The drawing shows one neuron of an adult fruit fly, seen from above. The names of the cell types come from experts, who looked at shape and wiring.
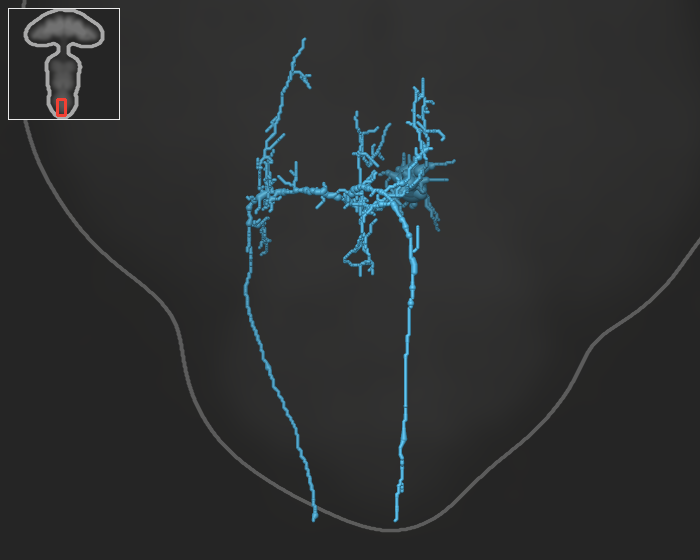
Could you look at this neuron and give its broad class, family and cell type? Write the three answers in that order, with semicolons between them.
efferent neuron of the nerve cord; hemilineage 00B; EN00B026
